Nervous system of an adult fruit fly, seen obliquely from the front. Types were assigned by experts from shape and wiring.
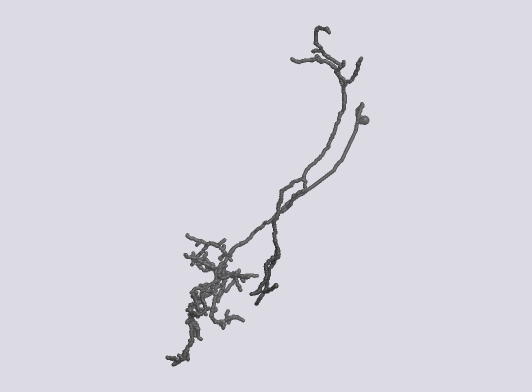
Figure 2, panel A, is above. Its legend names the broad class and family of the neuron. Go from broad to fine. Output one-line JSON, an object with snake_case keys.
{"broad_class": "central-brain intrinsic neuron", "family": "hemilineage DM5_ventral"}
